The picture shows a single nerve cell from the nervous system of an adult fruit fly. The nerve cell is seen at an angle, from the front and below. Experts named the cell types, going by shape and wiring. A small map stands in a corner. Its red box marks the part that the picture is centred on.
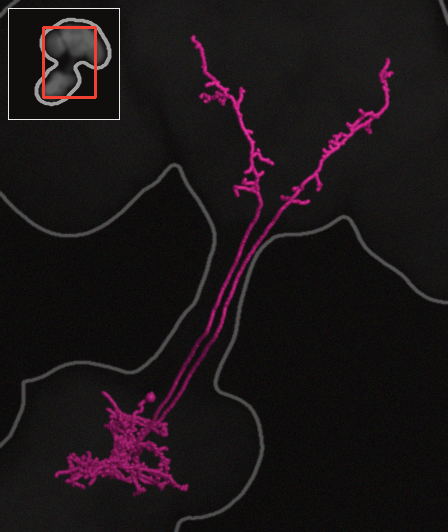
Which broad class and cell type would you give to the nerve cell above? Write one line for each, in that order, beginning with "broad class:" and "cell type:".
broad class: ascending neuron
cell type: ANXXX154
